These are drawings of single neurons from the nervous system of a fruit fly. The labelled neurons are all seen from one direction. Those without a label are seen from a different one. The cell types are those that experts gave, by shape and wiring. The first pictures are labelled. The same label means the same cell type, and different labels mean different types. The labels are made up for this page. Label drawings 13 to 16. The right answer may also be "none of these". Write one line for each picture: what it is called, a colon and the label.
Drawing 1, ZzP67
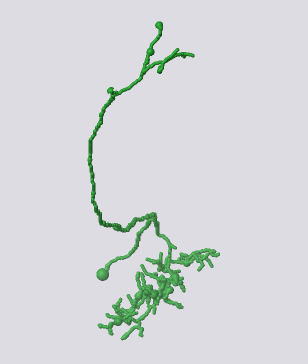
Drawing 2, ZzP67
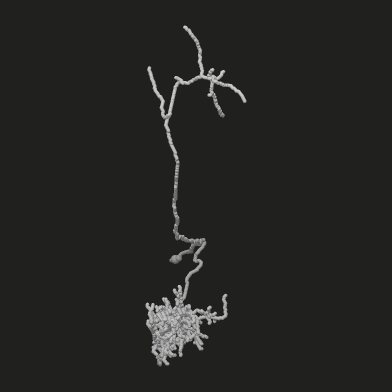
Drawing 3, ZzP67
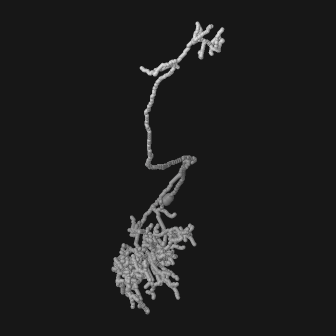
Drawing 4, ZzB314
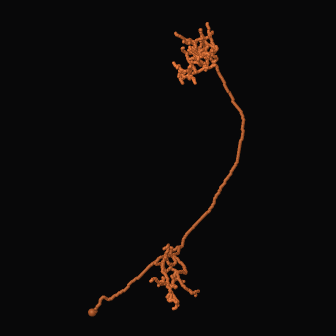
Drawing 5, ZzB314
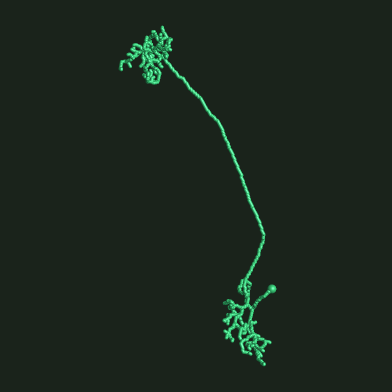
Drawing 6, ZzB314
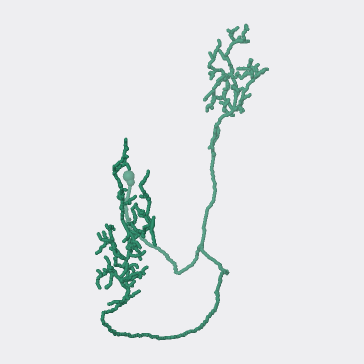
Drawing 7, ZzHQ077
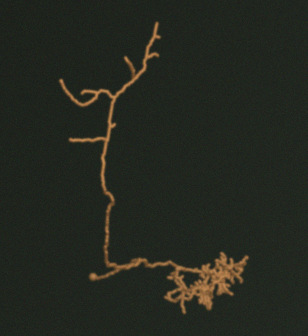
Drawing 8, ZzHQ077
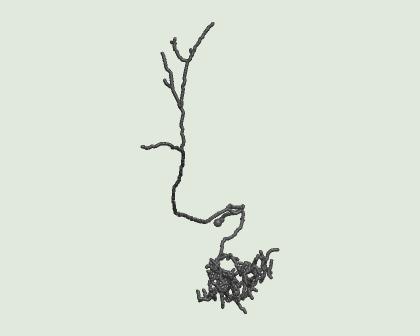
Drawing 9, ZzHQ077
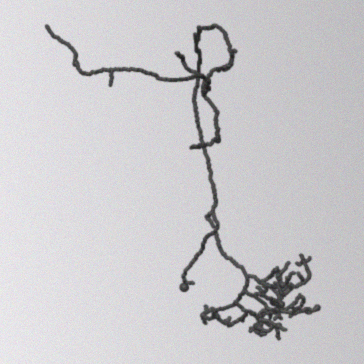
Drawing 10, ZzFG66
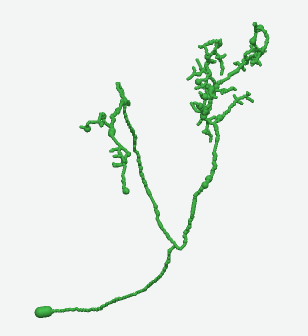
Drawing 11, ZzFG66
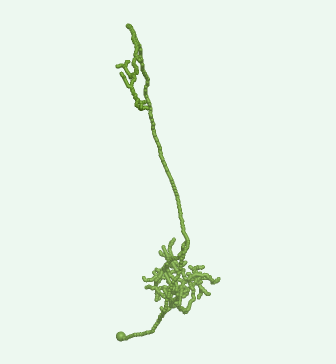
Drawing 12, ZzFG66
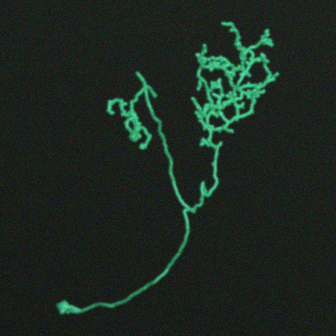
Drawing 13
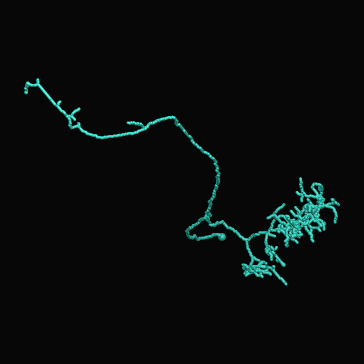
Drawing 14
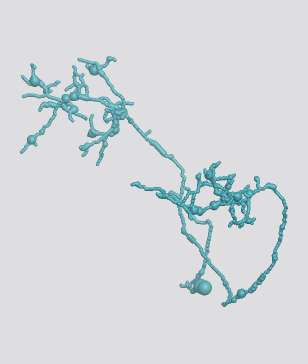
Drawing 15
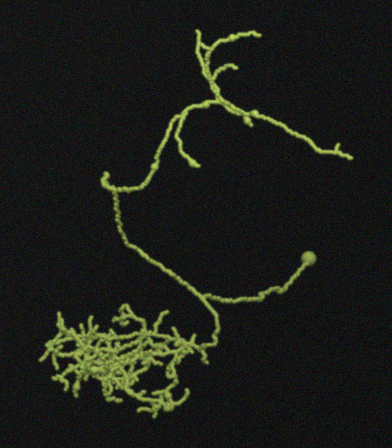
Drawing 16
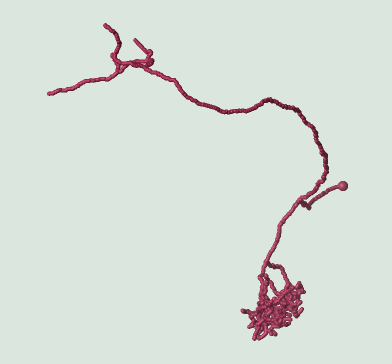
13: ZzP67
14: ZzB314
15: ZzHQ077
16: ZzHQ077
